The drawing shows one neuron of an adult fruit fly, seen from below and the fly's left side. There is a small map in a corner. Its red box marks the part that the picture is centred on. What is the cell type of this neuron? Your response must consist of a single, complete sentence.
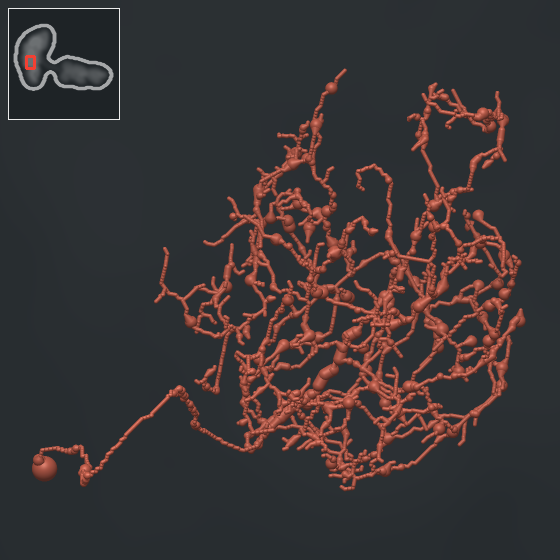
This neuron is assigned to the cell type LHAV4g13.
